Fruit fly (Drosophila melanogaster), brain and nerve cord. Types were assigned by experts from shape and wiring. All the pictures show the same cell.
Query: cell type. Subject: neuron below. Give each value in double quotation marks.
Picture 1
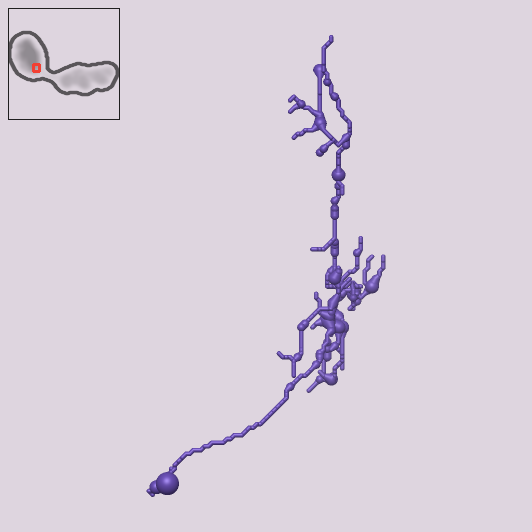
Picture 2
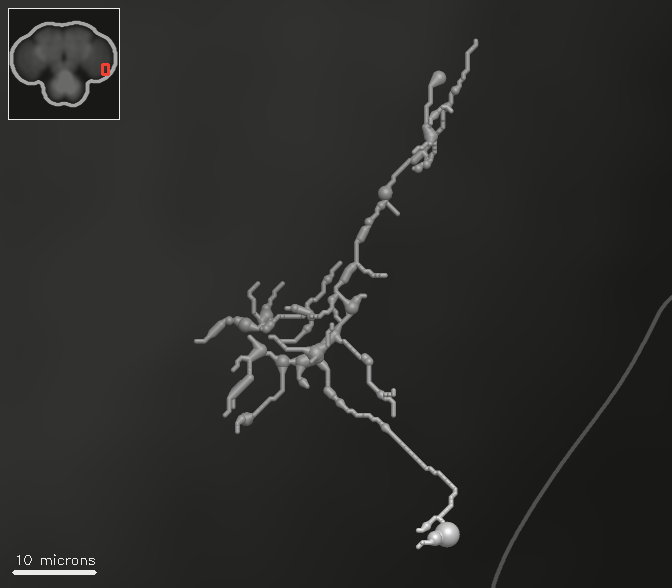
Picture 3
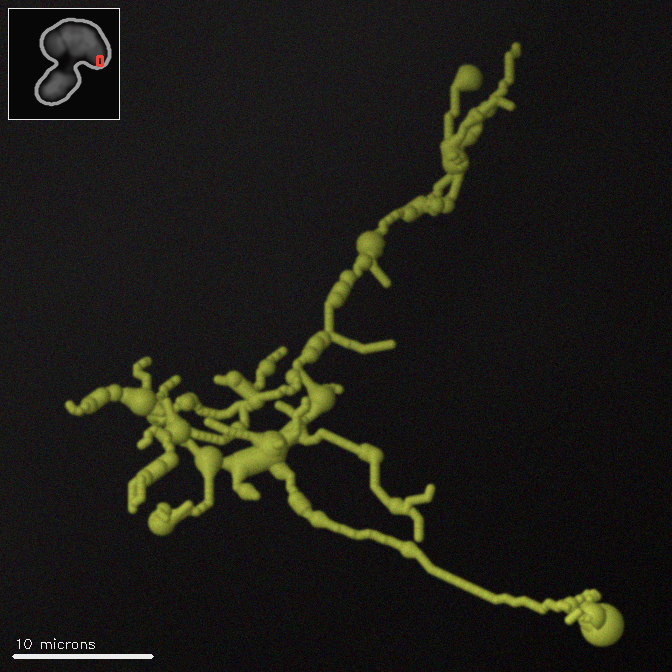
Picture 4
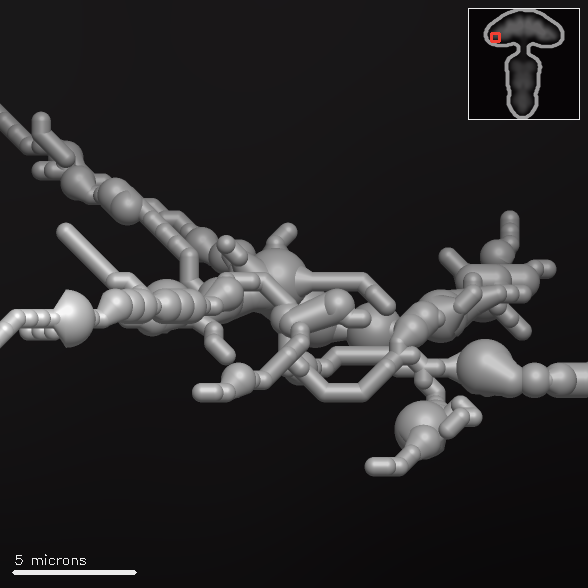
"Cm1"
